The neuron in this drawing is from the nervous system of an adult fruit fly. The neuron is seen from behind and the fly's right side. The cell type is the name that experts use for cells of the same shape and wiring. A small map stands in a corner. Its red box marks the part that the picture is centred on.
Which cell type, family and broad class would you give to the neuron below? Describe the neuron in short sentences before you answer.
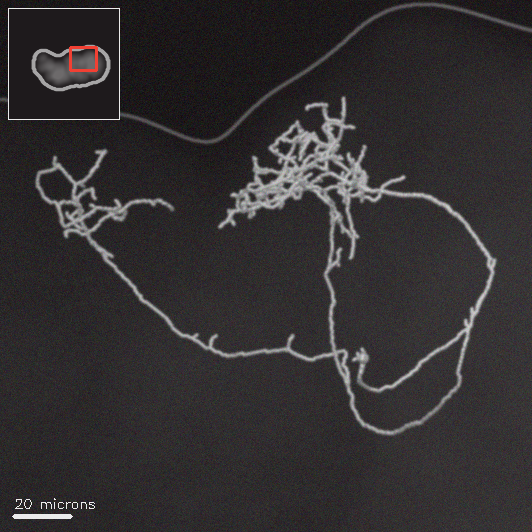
From left to right in the picture it spans about 160 microns. The picture shows dozens of branch ends. The cell type is CB1346. The family is hemilineage VLPl&p1_posterior. Its broad class is central-brain intrinsic neuron.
